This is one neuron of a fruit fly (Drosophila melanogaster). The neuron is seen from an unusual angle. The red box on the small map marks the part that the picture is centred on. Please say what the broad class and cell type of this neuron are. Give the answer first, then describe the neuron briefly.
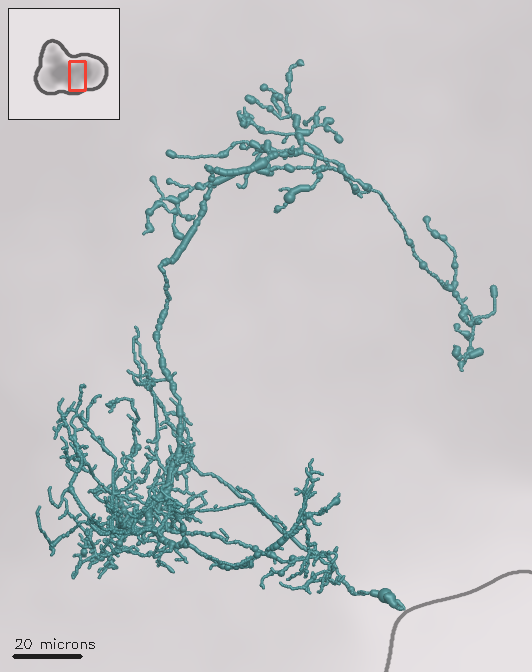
This is a central-brain intrinsic neuron. The cell type is GNG305. From top to bottom in the picture it spans about 160 microns. More than a hundred branch ends can be seen.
